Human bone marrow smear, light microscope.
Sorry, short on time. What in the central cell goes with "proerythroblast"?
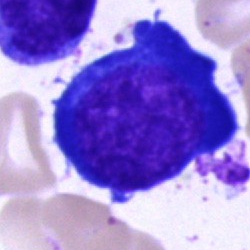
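Cell is a proerythroblast. Outline irregular, with blunt bulges, not a smooth circle. Rounded cytoplasmic bleb protrudes from the top edge. Chromatin finely granular, with scattered paler patches and no coarse dark clumps. Cytoplasm a narrow deep-blue rim, widest at upper right.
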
